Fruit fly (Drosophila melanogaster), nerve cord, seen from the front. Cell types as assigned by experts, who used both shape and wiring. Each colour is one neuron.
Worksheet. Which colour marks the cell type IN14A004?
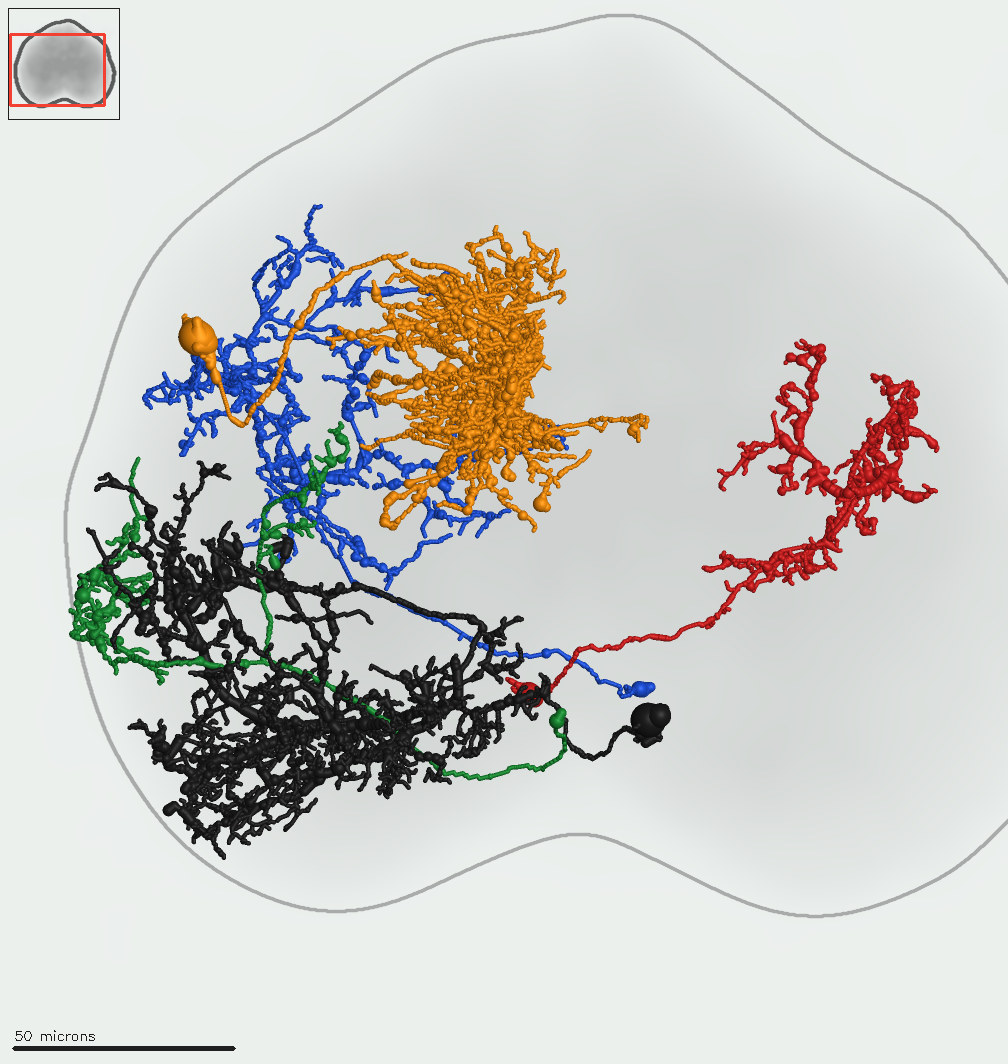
black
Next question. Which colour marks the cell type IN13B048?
blue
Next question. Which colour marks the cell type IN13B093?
green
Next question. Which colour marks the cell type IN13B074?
red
